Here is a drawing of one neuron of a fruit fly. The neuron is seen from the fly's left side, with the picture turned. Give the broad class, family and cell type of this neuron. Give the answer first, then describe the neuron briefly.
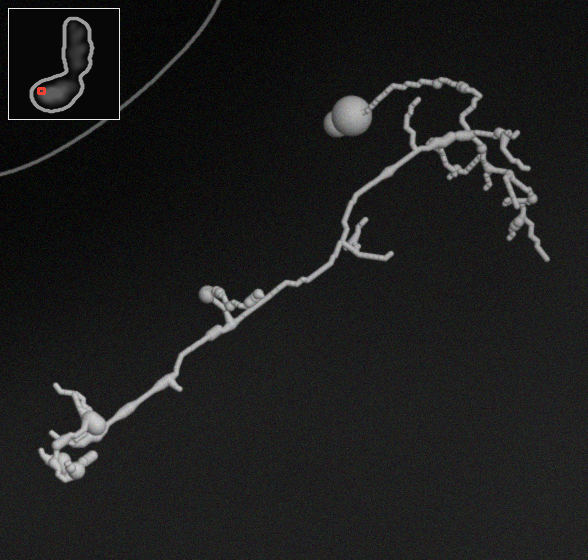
Its broad class is optic-lobe intrinsic neuron. Its family is C. Its cell type is C2. Its cell body lies at the top of the picture. In this view it is wider than it is tall.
